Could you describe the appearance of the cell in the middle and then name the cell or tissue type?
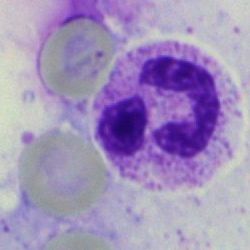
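Two separate lobes make up the nucleus here, and the right-hand one curves round into a C. There's plenty of cytoplasm, pale lilac, with fine purple granules scattered all through it. That's a segmented neutrophil.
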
